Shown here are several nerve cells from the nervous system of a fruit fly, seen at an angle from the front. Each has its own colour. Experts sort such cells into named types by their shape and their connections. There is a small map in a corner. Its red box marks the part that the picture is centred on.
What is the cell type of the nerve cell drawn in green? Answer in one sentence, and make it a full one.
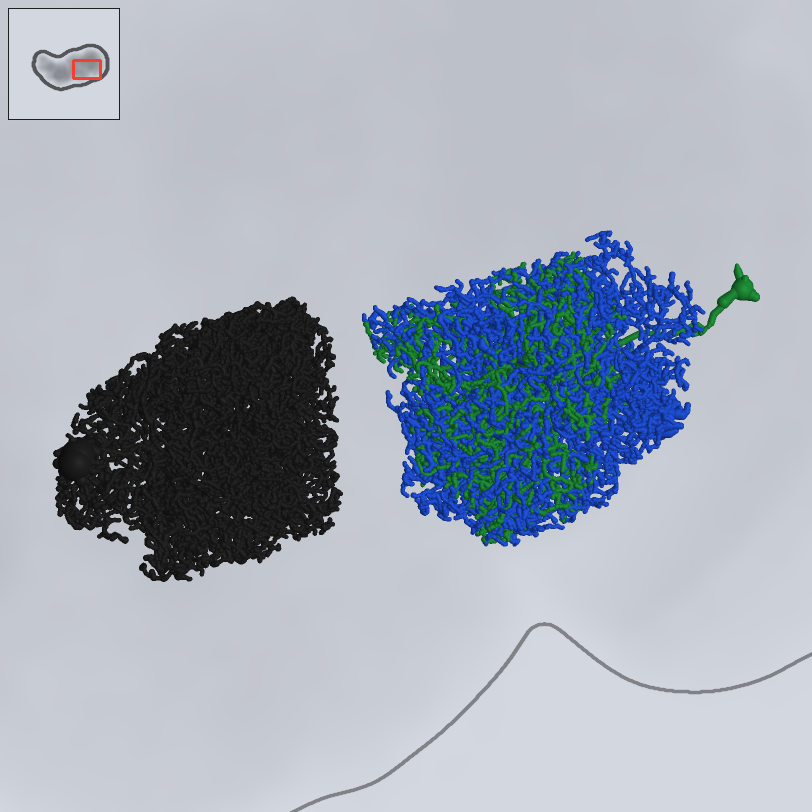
It is to cell type lLN2X05 that the nerve cell belongs.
